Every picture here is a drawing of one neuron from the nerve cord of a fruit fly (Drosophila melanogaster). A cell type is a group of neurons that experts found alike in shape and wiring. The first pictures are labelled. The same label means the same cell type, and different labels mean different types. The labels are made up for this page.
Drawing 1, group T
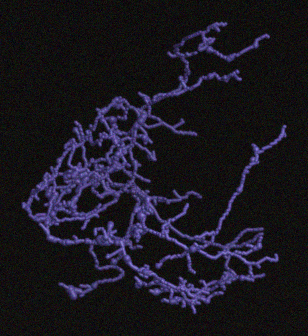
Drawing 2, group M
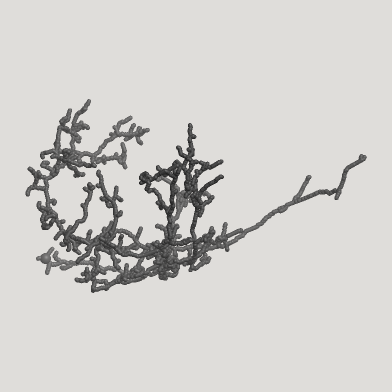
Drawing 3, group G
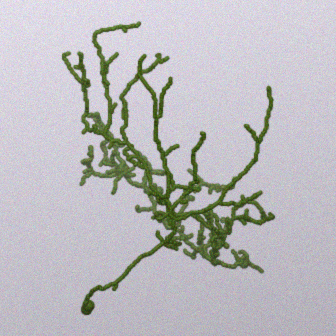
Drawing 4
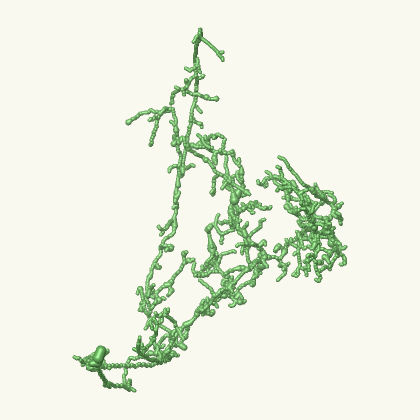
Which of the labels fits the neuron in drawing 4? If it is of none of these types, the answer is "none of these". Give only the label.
group T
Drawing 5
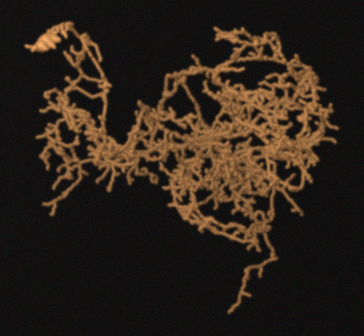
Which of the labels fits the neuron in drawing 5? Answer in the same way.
none of these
